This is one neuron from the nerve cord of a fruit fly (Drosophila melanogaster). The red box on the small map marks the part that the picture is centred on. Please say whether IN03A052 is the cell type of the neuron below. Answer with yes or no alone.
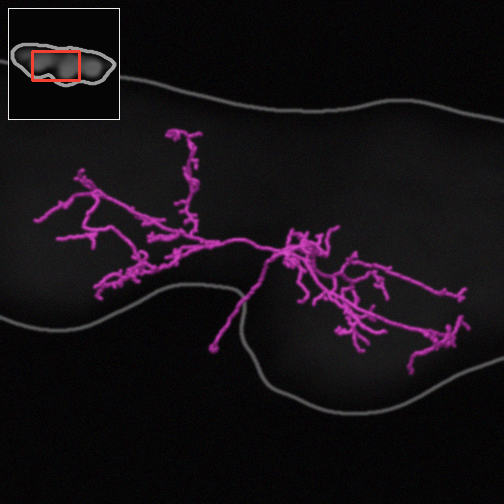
yes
